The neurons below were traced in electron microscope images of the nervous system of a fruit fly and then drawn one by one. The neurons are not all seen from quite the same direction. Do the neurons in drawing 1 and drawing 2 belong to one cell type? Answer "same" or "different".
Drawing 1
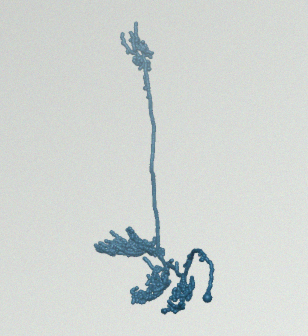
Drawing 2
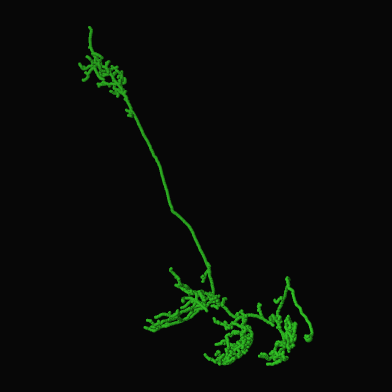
same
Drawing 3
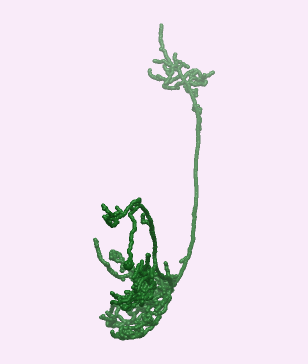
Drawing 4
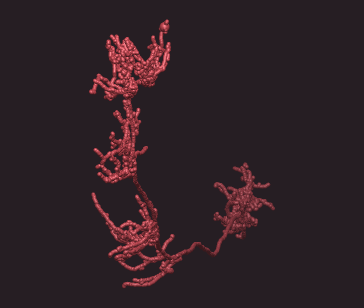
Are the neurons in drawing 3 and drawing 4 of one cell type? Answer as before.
different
